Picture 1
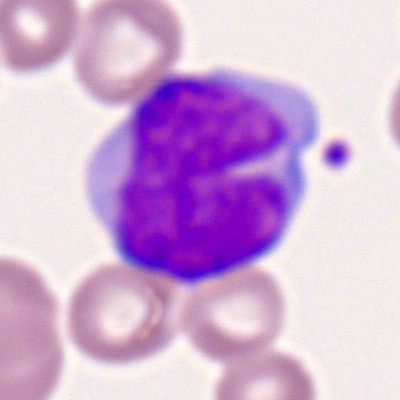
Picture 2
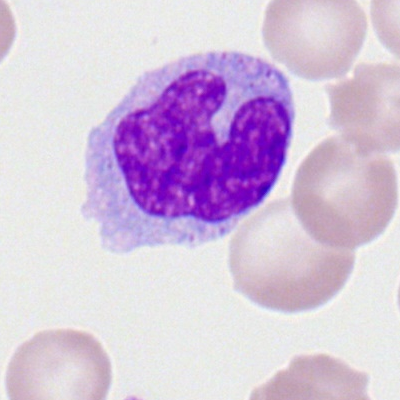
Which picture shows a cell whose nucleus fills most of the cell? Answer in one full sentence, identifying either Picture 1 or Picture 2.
In picture 1, the cell has scant cytoplasm.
